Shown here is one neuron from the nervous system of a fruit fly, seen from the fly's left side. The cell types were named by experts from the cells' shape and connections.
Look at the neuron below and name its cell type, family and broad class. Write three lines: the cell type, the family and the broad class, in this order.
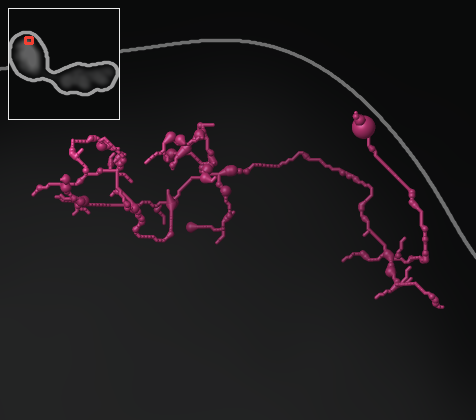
SLP320
hemilineage LHd2
central-brain intrinsic neuron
